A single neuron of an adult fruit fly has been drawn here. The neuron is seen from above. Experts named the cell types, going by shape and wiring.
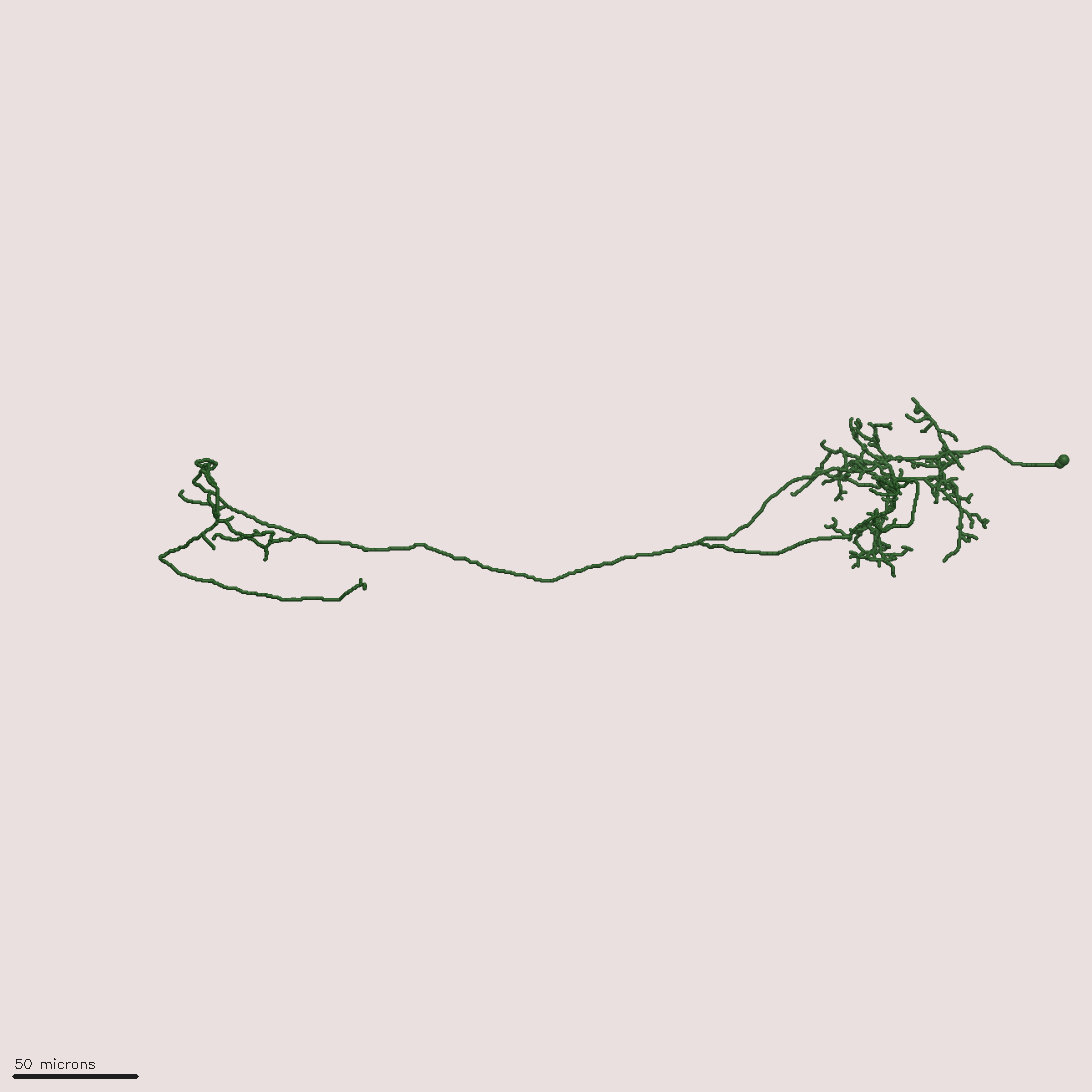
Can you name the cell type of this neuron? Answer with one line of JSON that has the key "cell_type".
{"cell_type": "AVLP191"}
